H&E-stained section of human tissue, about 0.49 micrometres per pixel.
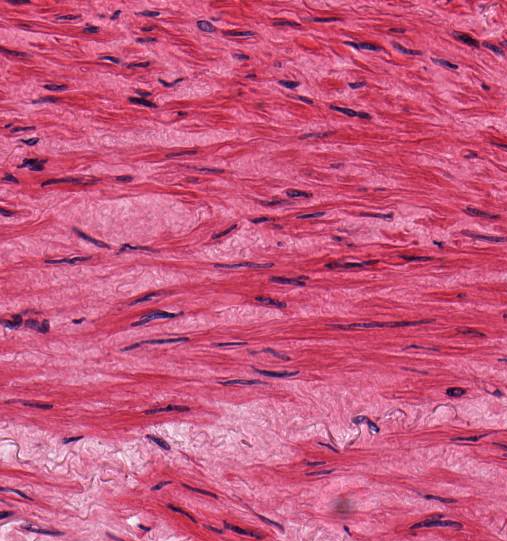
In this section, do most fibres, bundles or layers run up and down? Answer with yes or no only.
No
